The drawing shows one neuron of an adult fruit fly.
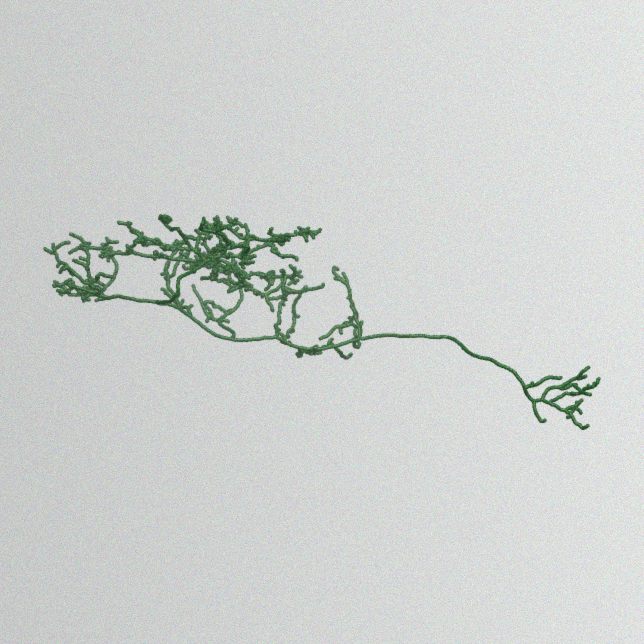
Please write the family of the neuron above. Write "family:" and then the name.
family: hemilineage 03B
